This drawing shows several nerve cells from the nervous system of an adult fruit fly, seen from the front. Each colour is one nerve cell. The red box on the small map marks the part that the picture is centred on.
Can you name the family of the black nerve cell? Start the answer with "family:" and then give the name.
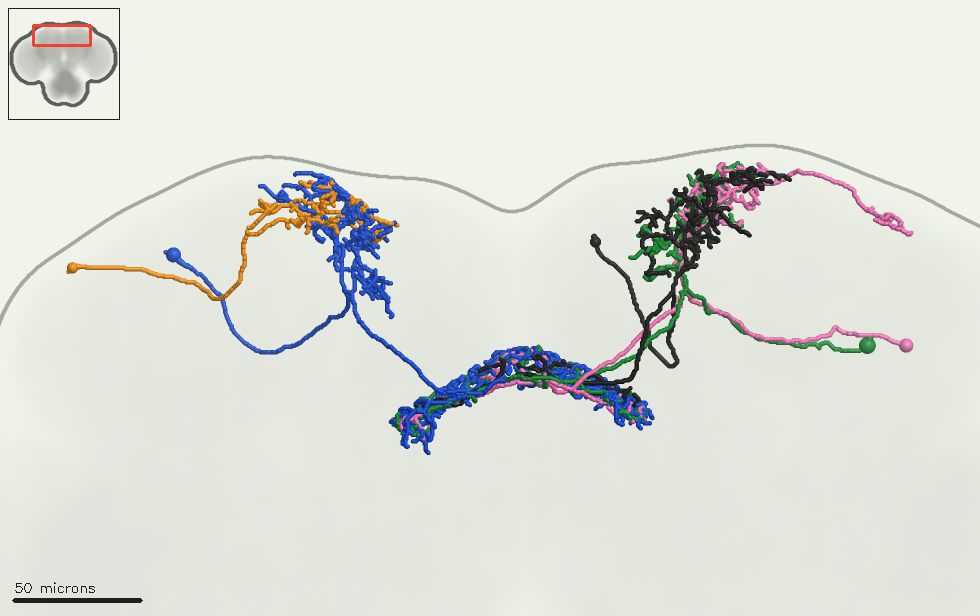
family: hemilineage SIPp1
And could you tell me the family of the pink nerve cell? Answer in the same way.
family: hemilineage DL1_dorsal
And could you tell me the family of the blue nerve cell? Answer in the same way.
family: hemilineage DL1_dorsal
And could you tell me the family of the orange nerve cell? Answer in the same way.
family: hemilineage SLPpl1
